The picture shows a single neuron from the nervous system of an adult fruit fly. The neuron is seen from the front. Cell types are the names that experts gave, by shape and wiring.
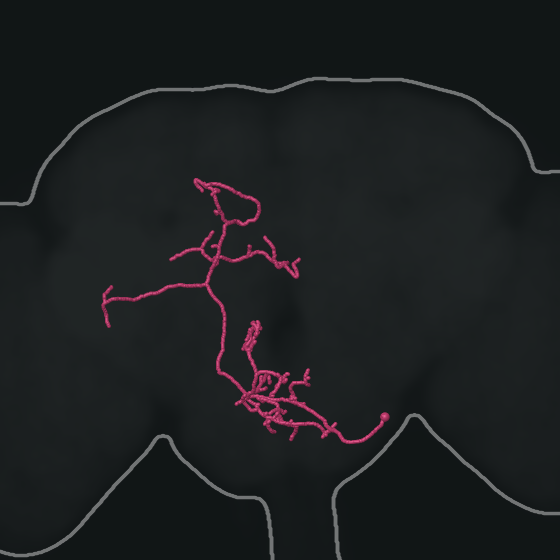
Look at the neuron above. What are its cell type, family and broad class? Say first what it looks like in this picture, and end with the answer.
In this view it is about as wide as it is tall. The cell type is SAD115. The family is hemilineage MX7. Its broad class is central-brain intrinsic neuron.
